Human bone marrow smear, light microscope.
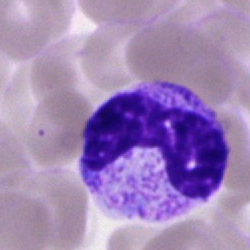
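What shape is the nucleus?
A thick curved band, like a horseshoe, opening downward.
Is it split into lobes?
No, the band is continuous, not pinched into separate lobes.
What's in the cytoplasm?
Many fine pinkish-violet granules, evenly spread.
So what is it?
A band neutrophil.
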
